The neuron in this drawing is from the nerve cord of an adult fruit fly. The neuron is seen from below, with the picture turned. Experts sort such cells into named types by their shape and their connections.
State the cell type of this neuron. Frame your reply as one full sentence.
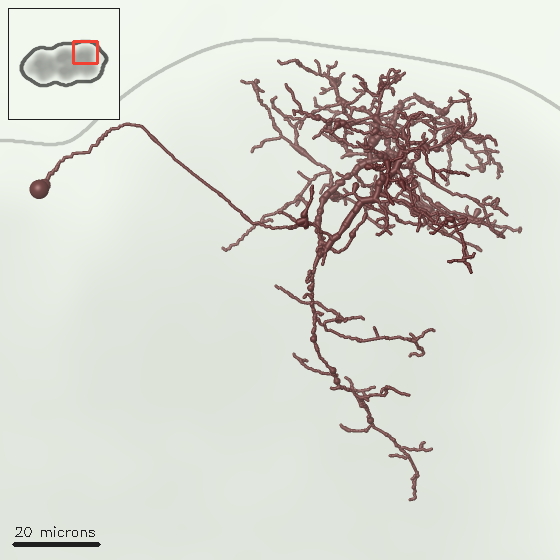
So far as cell type goes, this neuron is IN20A.22A018.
